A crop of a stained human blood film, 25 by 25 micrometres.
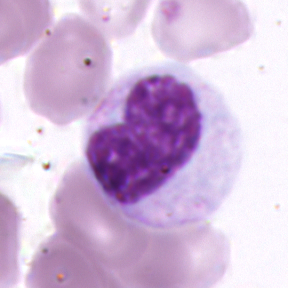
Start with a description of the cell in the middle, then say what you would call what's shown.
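Outline round, smooth. Nucleus bean-shaped, notched at upper-left edge. Nucleus placed toward left; widest cytoplasmic rim on right. No vacuoles in cytoplasm. Metamyelocyte.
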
